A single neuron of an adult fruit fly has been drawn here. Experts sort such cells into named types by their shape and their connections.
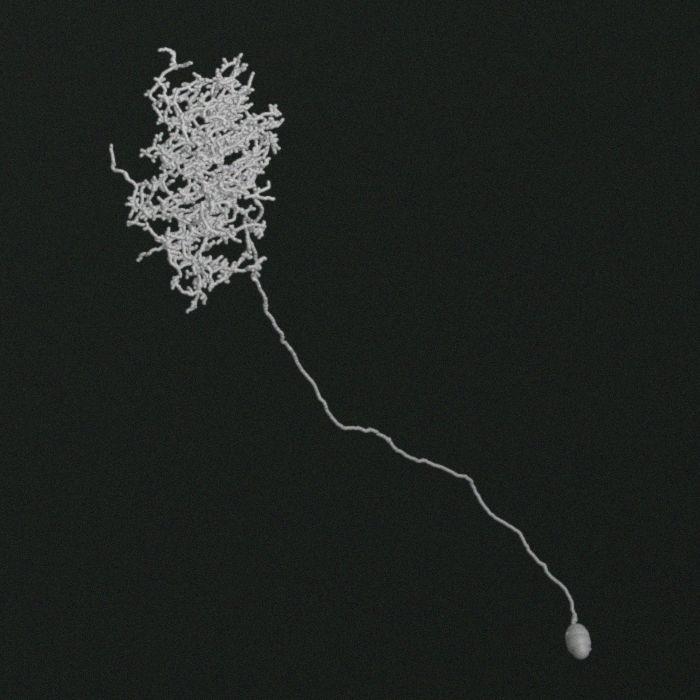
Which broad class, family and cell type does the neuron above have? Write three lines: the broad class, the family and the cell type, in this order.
optic-lobe intrinsic neuron
Pm
Pm1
